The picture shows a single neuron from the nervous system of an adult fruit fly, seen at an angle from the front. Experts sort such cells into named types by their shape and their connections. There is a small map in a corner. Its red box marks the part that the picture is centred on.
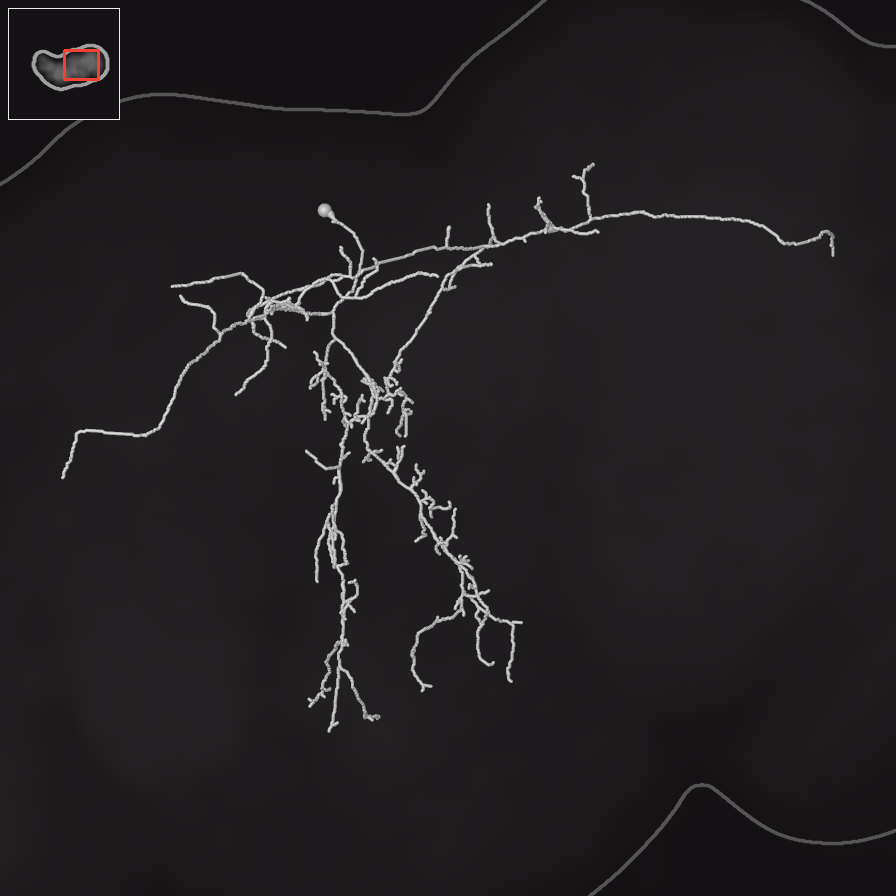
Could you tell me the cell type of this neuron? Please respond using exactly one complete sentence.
For this neuron, the cell type is CB1072.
